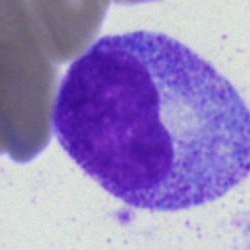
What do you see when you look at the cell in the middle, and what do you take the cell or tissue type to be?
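First, position: the nucleus lies toward the left side of the cell. Second, shape: an indentation on its right side gives the nucleus a kidney shape. Third, chromatin: dense and dark purple, with a few small paler patches. Fourth, cytoplasm: many fine purple granules are scattered through it. This cell is a myelocyte.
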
